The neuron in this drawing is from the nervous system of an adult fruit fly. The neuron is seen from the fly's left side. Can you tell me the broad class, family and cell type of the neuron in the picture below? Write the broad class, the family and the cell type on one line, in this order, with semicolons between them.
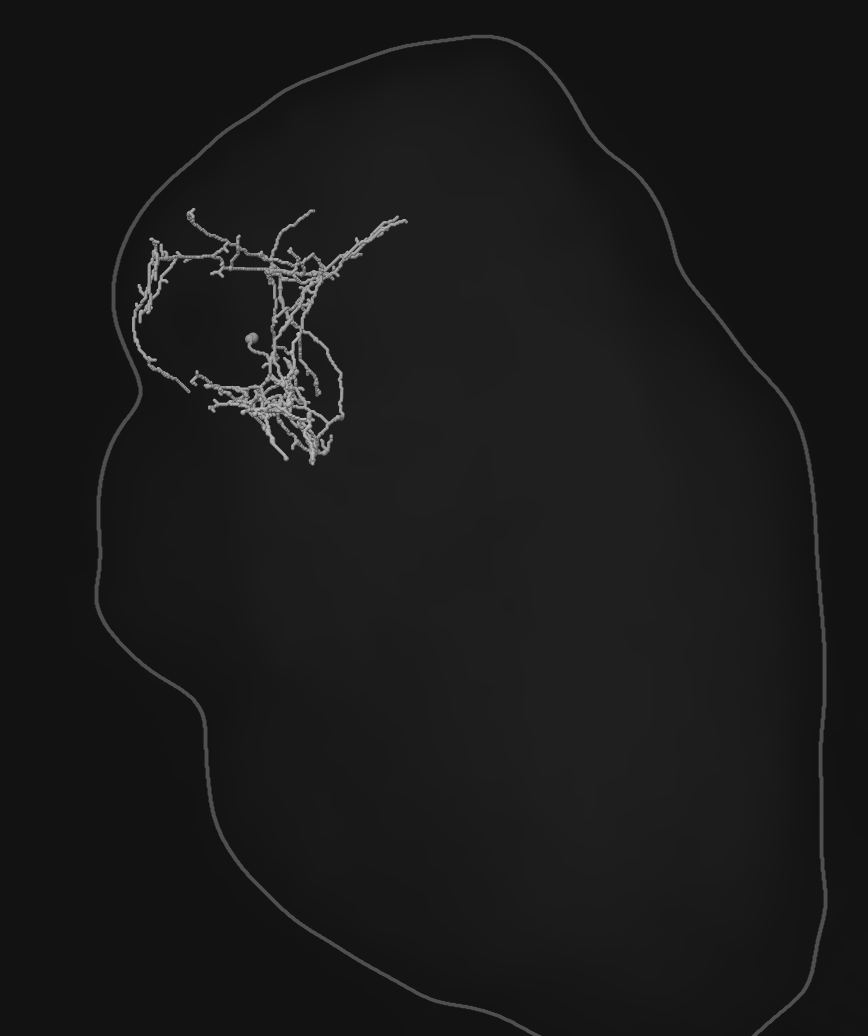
central-brain intrinsic neuron; hemilineage AOTUv4_dorsal; SMP006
